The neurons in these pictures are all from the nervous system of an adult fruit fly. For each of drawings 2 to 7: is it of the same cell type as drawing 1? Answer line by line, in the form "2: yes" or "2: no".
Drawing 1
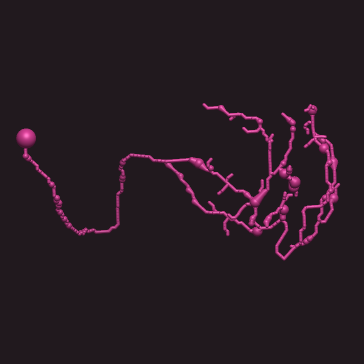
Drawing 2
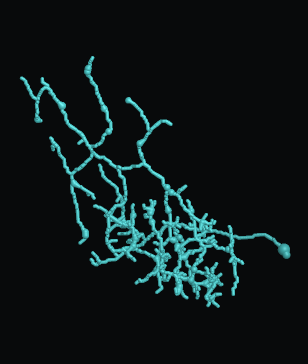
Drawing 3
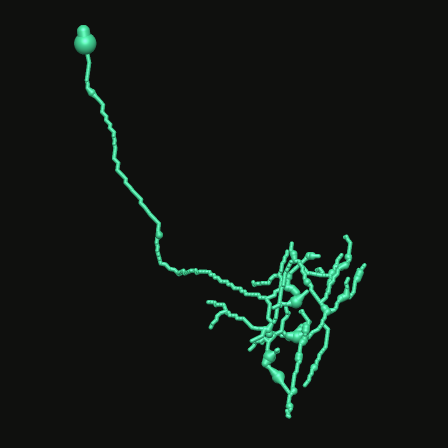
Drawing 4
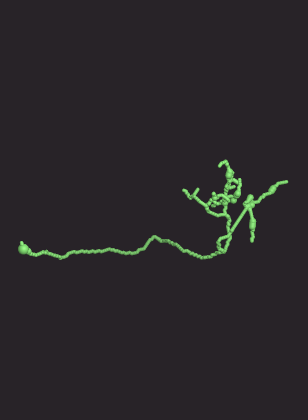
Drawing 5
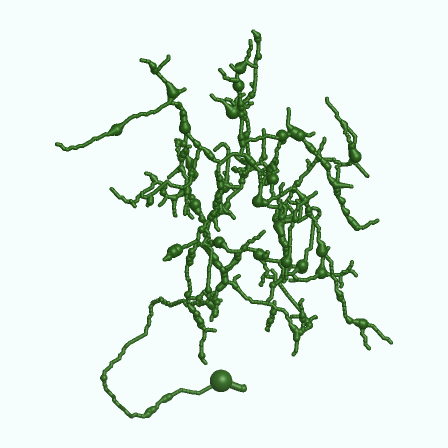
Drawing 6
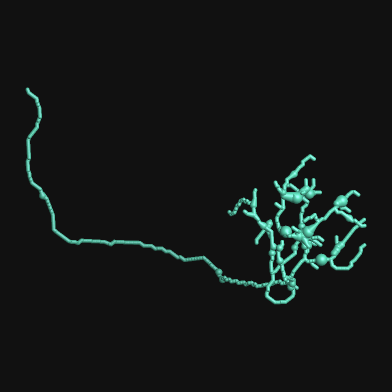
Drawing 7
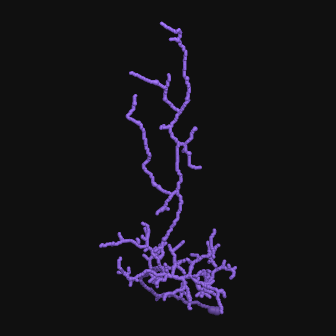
2: no
3: yes
4: yes
5: no
6: yes
7: no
